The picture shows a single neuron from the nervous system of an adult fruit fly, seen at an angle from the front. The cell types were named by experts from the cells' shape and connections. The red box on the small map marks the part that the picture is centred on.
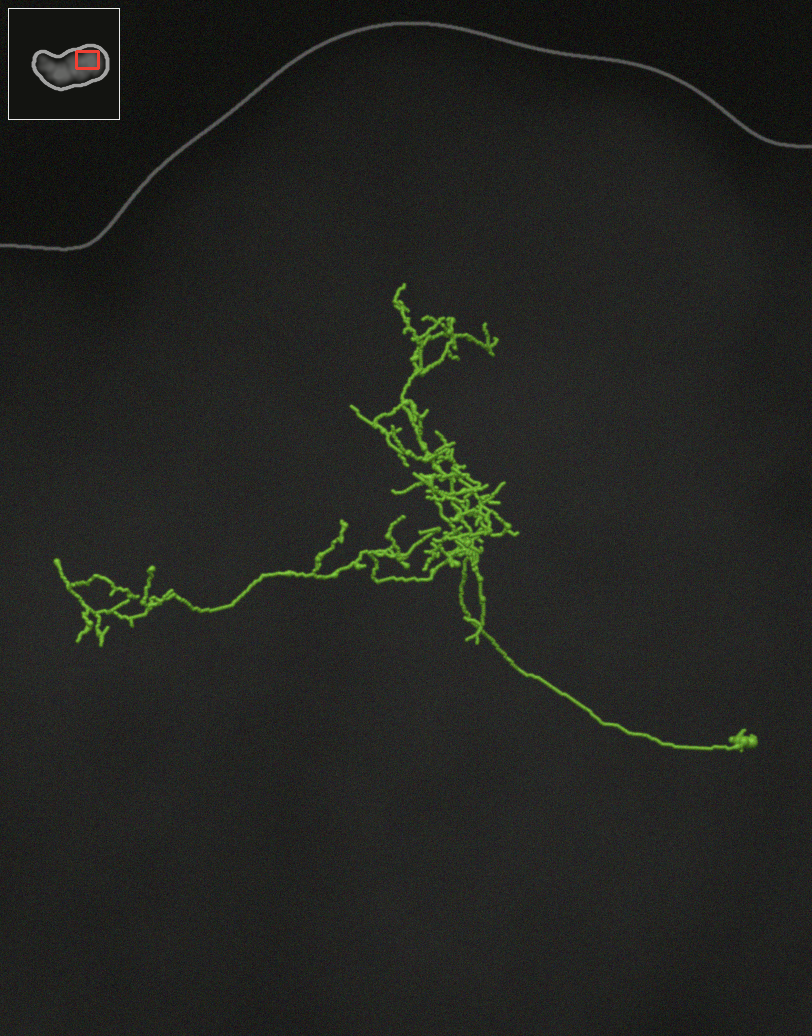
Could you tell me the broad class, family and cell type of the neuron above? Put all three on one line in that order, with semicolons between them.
central-brain intrinsic neuron; hemilineage CREl1; CB3873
